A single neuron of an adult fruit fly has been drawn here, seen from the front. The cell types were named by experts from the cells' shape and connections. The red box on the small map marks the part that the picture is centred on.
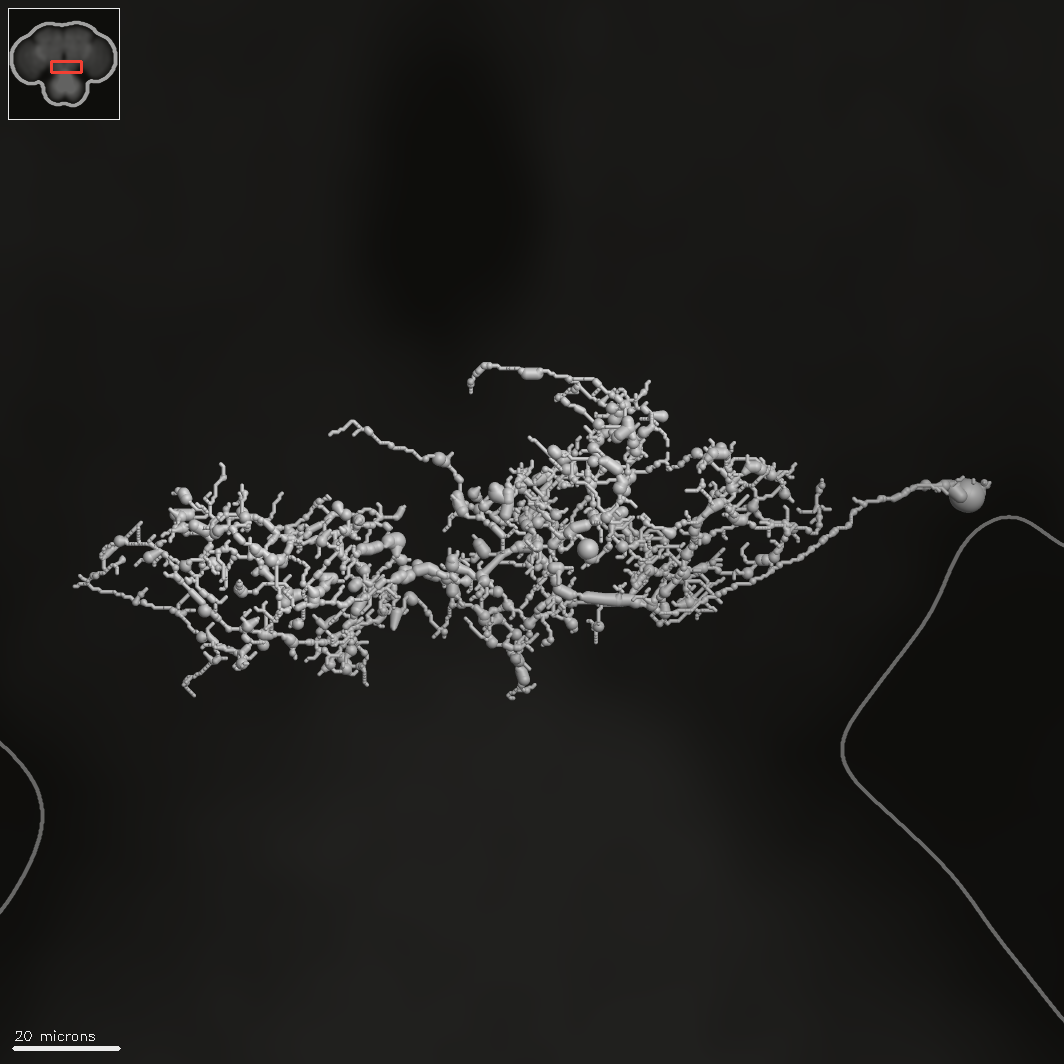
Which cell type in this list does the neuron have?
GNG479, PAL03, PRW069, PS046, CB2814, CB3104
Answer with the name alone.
GNG479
